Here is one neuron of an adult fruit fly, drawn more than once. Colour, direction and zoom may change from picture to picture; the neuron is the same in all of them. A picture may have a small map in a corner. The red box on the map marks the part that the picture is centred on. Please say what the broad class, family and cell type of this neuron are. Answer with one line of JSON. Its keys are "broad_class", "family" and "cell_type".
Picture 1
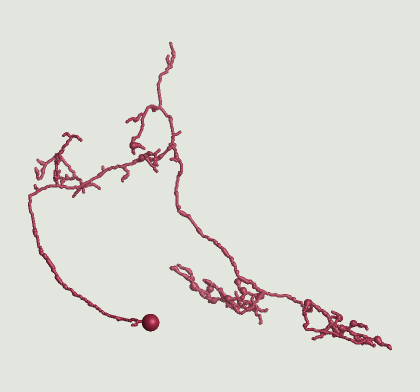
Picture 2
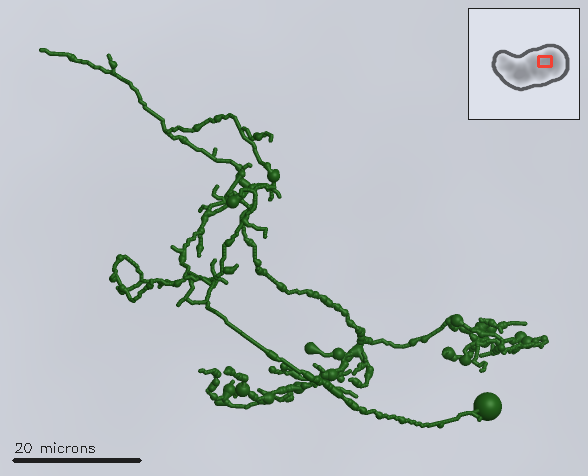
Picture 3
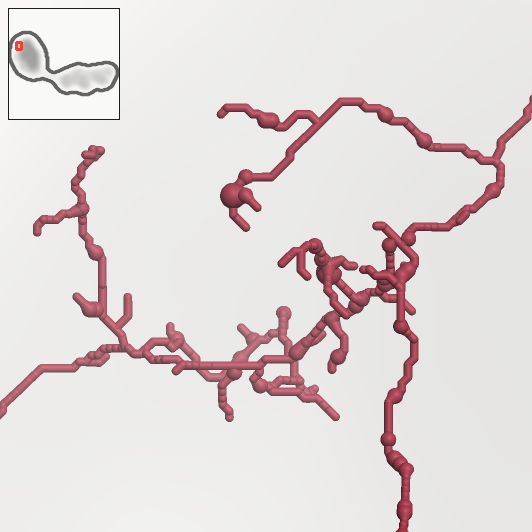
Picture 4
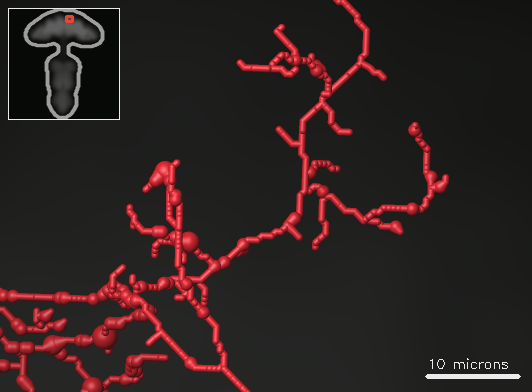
{"broad_class": "central-brain intrinsic neuron", "family": "class DAN", "cell_type": "PAM02"}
